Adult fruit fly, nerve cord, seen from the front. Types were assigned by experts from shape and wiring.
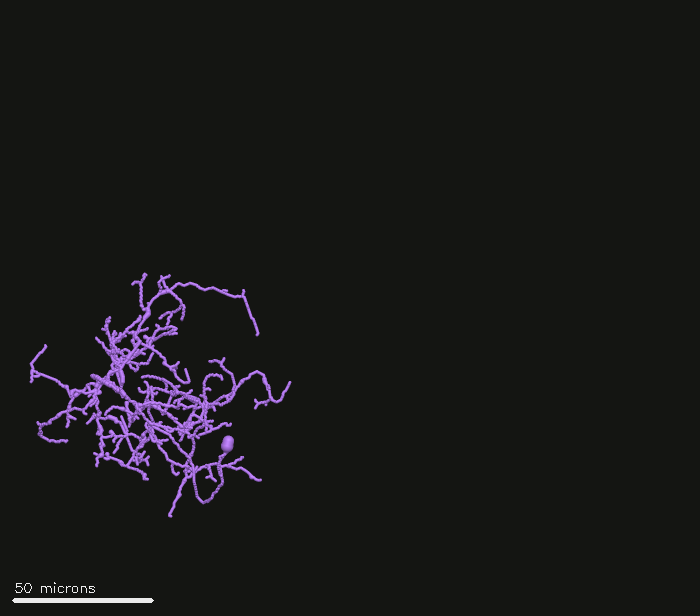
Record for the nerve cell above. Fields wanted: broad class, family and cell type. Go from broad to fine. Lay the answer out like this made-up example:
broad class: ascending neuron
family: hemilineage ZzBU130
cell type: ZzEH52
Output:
broad class: nerve-cord intrinsic neuron
family: hemilineage 13A
cell type: IN13A049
